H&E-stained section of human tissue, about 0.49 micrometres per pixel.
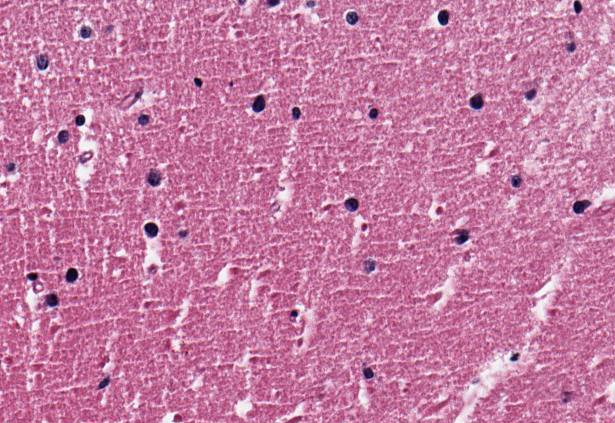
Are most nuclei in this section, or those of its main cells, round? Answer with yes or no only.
Yes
